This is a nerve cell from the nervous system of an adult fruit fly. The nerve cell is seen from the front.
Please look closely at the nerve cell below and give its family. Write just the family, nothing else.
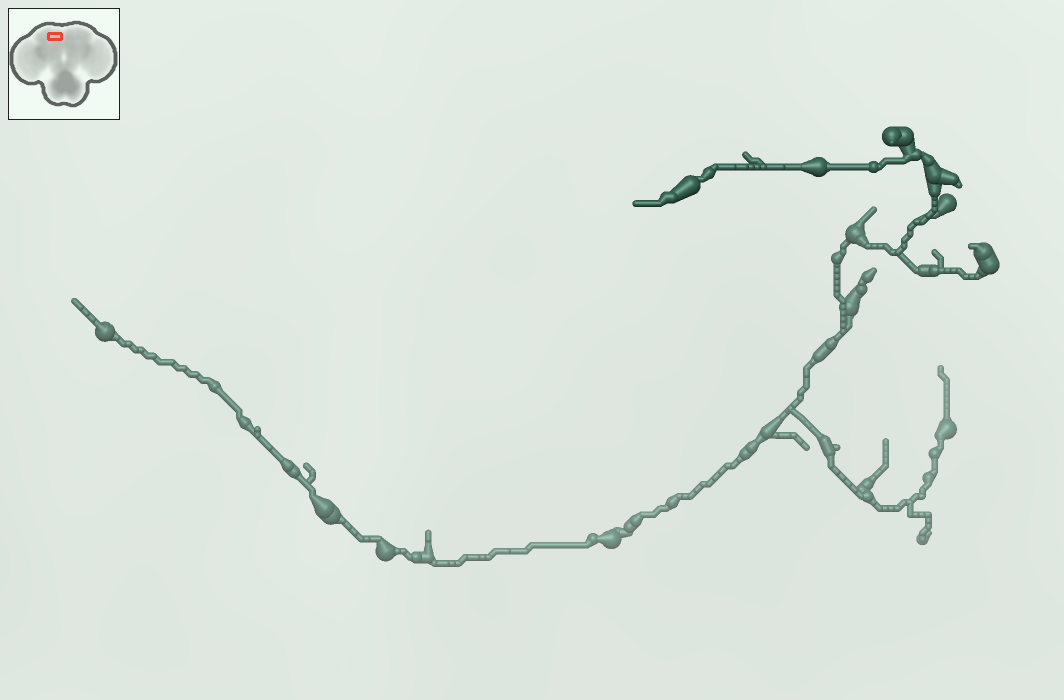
hemilineage DM1_antero_dorsal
